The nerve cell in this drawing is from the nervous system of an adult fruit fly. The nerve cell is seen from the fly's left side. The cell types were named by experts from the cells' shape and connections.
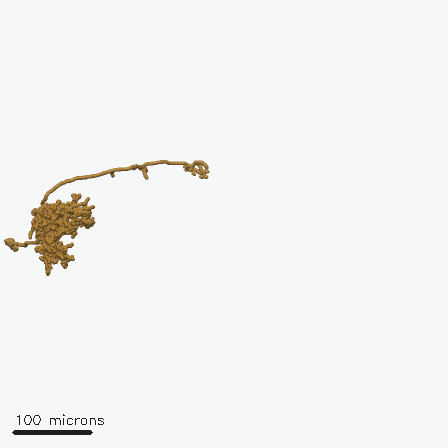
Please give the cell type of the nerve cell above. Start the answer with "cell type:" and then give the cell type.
cell type: IN16B014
